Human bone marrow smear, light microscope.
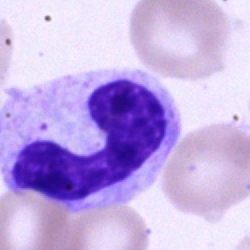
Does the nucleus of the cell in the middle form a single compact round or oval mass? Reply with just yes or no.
No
